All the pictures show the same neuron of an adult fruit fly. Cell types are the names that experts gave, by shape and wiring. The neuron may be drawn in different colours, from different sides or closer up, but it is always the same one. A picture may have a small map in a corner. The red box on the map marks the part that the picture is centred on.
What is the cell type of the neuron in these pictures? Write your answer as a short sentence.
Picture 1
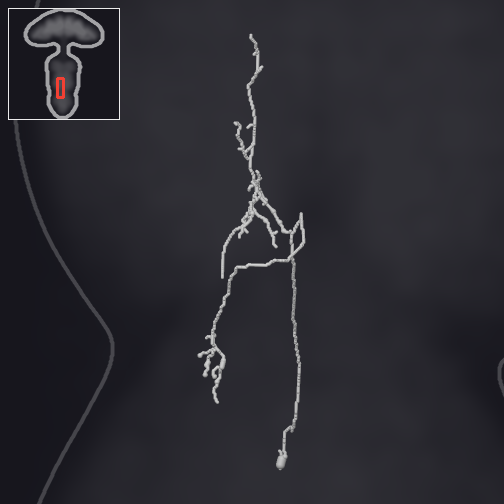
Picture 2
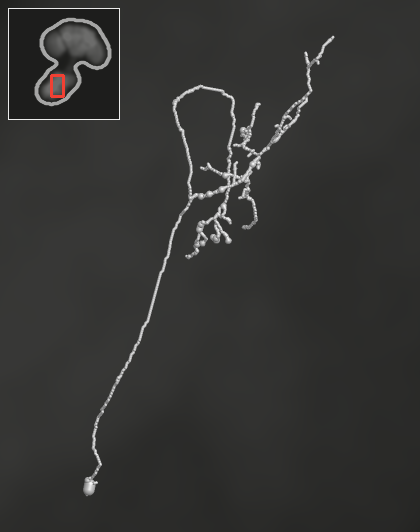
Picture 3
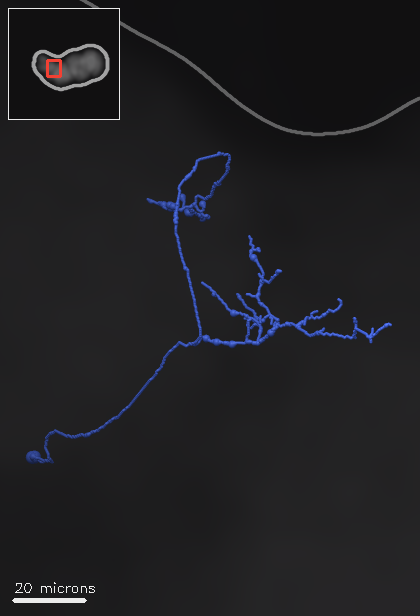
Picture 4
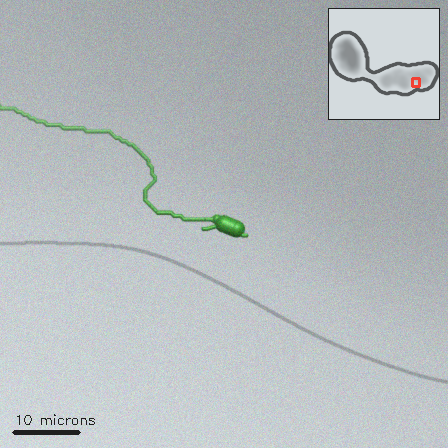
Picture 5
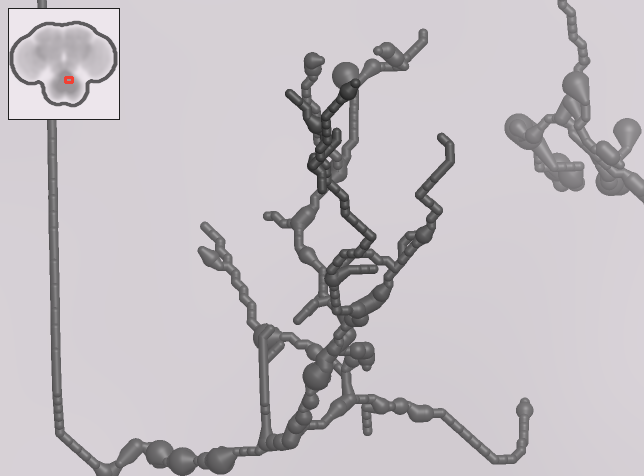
The cell type is IN02A052.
